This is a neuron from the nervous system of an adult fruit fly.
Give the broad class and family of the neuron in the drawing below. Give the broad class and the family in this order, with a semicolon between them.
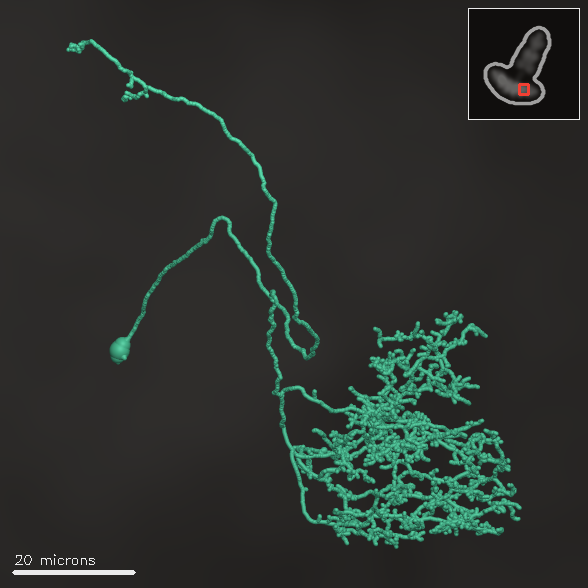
visual projection neuron; LC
